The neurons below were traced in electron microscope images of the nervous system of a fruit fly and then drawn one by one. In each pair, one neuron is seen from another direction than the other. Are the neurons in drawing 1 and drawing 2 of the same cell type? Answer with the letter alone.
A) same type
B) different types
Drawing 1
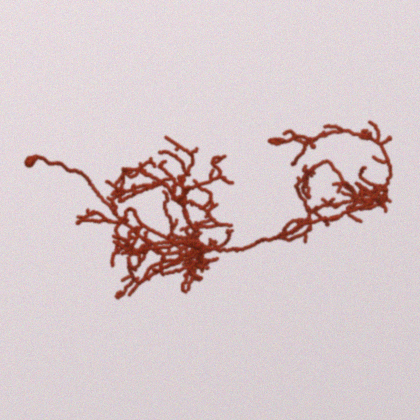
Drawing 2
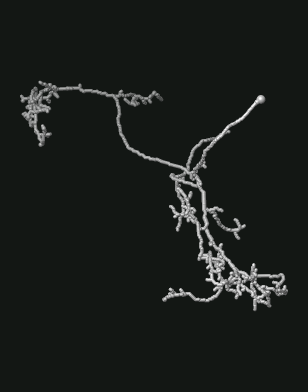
B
